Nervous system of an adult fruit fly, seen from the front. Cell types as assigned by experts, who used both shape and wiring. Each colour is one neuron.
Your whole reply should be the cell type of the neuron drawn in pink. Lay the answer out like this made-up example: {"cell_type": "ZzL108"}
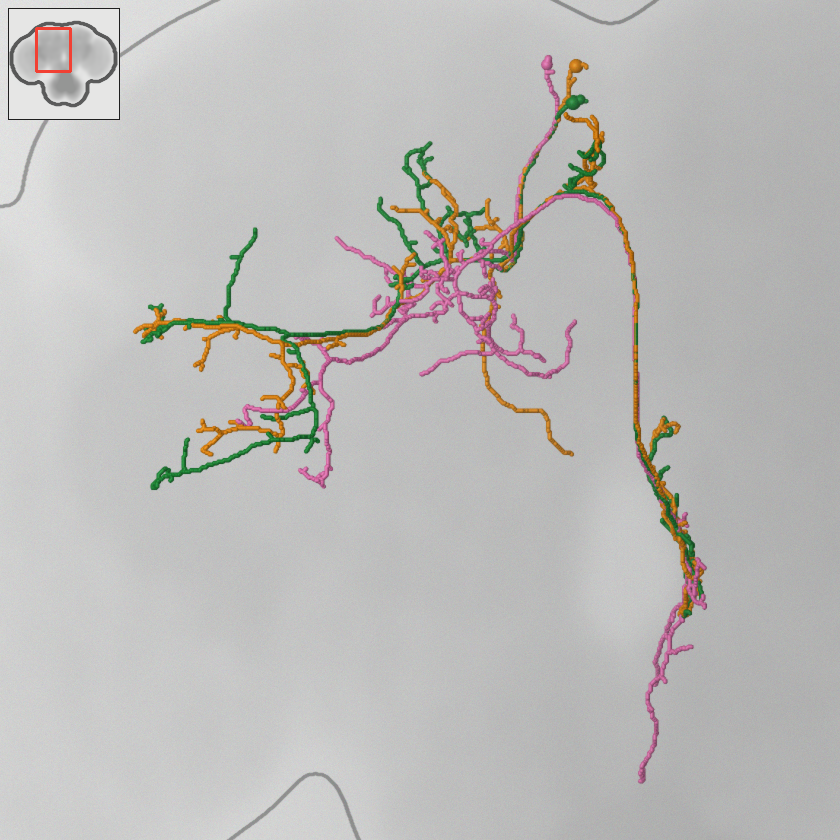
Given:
{"cell_type": "CL210_a"}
